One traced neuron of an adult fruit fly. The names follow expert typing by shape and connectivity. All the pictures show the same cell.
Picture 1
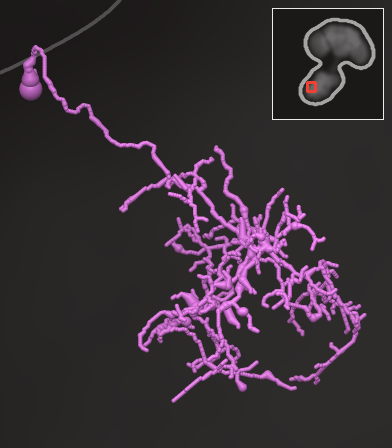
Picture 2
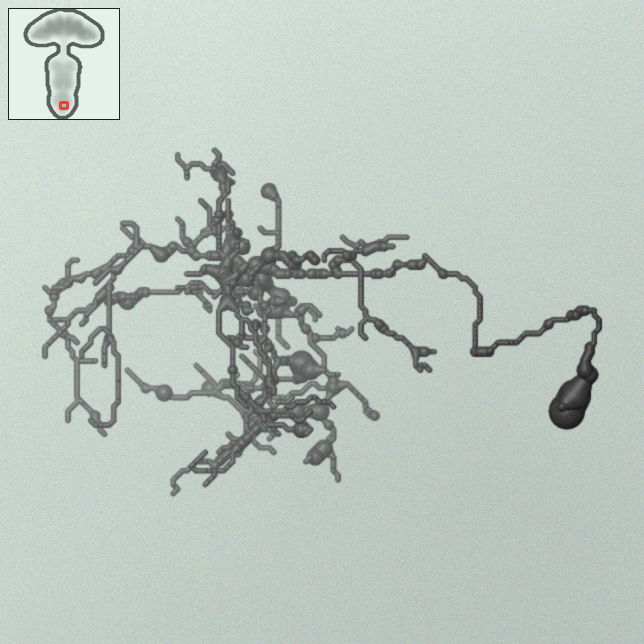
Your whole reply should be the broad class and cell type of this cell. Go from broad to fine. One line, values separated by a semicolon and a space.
nerve-cord intrinsic neuron; INXXX448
